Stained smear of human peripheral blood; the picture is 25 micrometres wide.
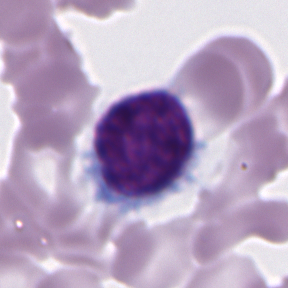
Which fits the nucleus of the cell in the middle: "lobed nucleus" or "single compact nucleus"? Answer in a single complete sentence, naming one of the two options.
What its nucleus forms is one compact round, oval or kidney-shaped mass.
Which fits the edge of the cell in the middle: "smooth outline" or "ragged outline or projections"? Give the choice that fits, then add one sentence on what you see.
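Ragged outline or projections. Fine hair-like projections fringe the cell's lower and left edges.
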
